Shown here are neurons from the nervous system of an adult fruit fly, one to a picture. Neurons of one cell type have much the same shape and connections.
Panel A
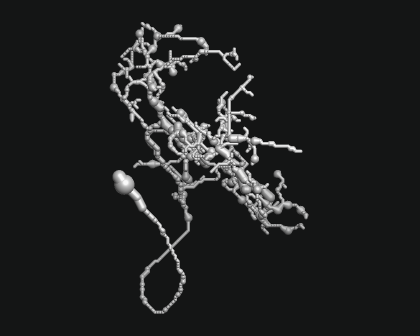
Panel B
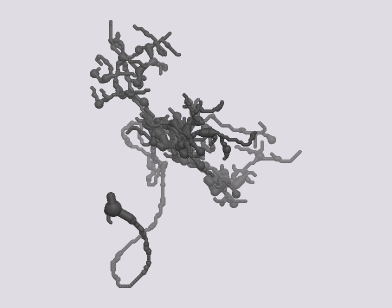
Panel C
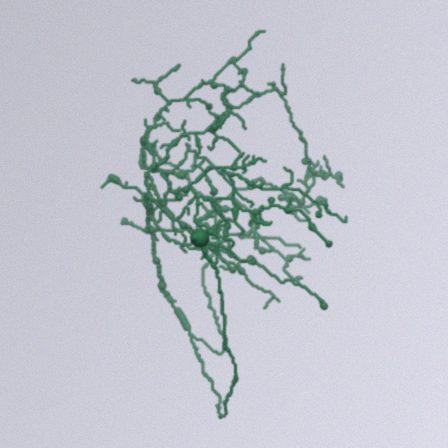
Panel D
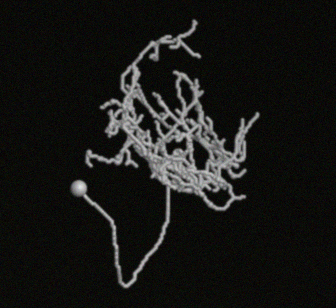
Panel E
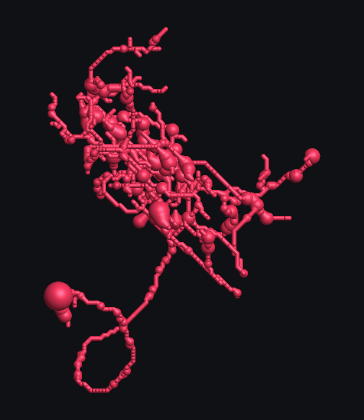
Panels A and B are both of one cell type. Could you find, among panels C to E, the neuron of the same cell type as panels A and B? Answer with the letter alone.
E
